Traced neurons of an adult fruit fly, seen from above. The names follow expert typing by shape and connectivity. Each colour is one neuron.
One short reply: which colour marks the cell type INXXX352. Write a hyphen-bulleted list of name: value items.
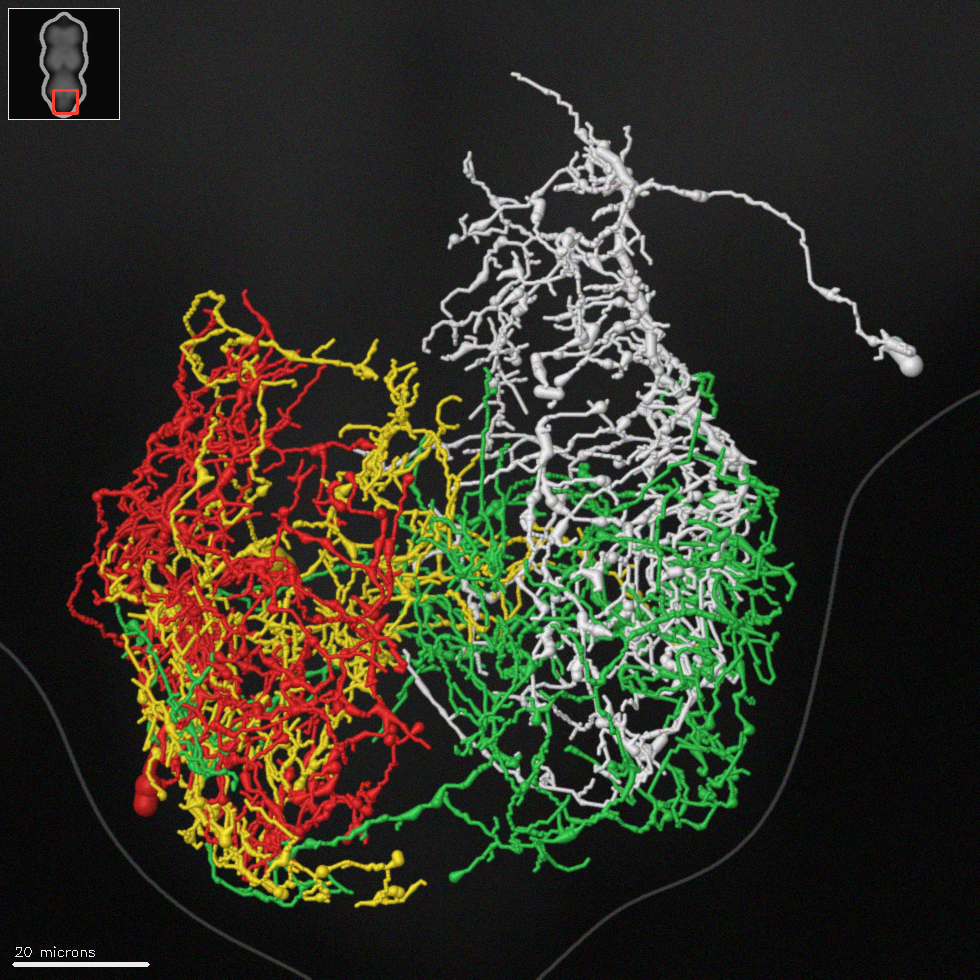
- colour: green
